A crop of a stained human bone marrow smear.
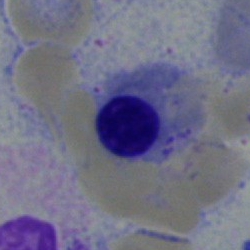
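Erythroblast, the central cell: its chromatin is dense and stains a very dark purple-blue. The cytoplasm is pale greyish-blue, and most of it lies above and to the right of the nucleus. Just below and to the right of the nucleus you'll notice a few small purple dots.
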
